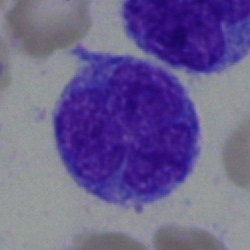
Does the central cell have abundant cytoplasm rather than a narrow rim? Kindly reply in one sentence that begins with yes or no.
No, the cell does not have plenty of cytoplasm; its nucleus fills most of it.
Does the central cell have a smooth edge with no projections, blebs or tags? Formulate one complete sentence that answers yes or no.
No, by its outline the cell is rough, not smooth and even.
